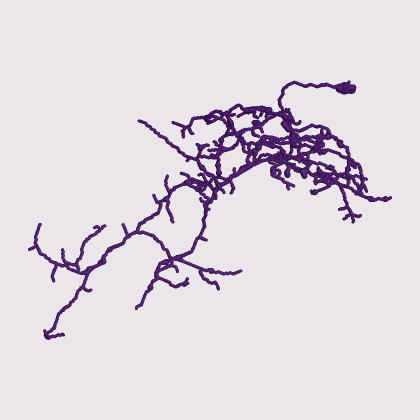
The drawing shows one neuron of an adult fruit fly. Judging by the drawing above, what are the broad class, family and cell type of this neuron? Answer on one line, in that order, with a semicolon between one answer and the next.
central-brain intrinsic neuron; hemilineage LHd2; CB3361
